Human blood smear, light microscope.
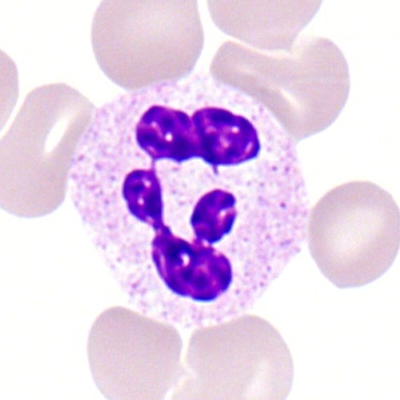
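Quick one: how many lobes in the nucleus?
Five separate ones, though some are joined by thin strands of nuclear material.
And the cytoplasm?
Plenty of it, pale pink, packed with fine, small pinkish-violet granules.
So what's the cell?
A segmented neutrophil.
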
